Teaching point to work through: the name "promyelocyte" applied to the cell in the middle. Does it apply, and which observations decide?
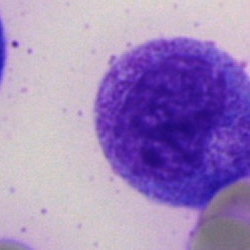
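Cell outline: roughly round and smooth; this is simply noted and favours neither name. Chromatin: mottled, with darker clumped patches.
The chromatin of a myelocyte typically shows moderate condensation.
This feature therefore goes with myelocyte. Adjacent cell: a pale red cell touches the lower right edge and is separate from the cell in question. Conclusion: the cell is a myelocyte, and promyelocyte does not fit.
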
